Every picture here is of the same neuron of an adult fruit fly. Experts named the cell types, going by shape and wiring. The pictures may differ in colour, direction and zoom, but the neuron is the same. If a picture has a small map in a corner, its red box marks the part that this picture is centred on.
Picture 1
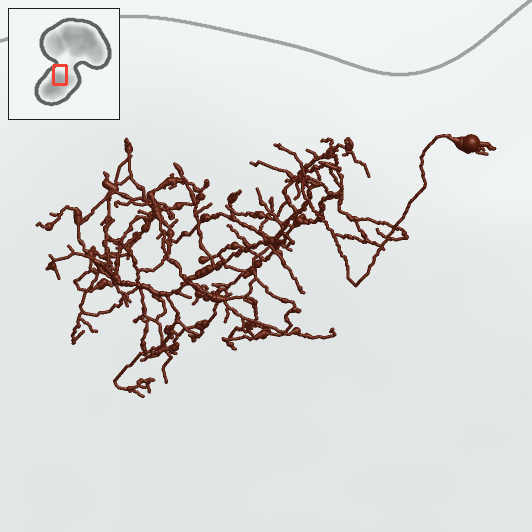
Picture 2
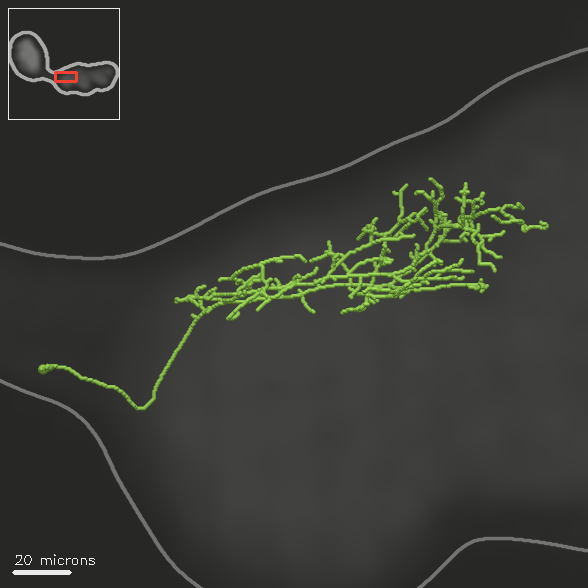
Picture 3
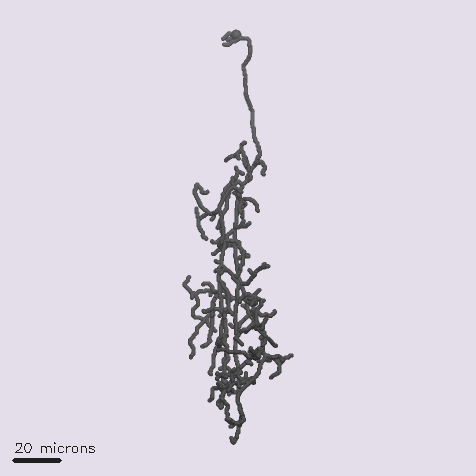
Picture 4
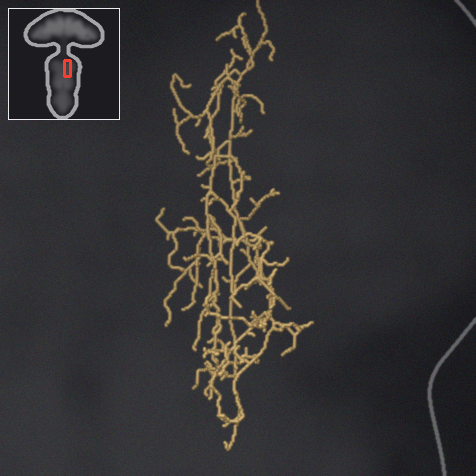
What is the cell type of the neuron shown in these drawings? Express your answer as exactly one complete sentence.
Under cell type classification, the neuron is IN16B100_b.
